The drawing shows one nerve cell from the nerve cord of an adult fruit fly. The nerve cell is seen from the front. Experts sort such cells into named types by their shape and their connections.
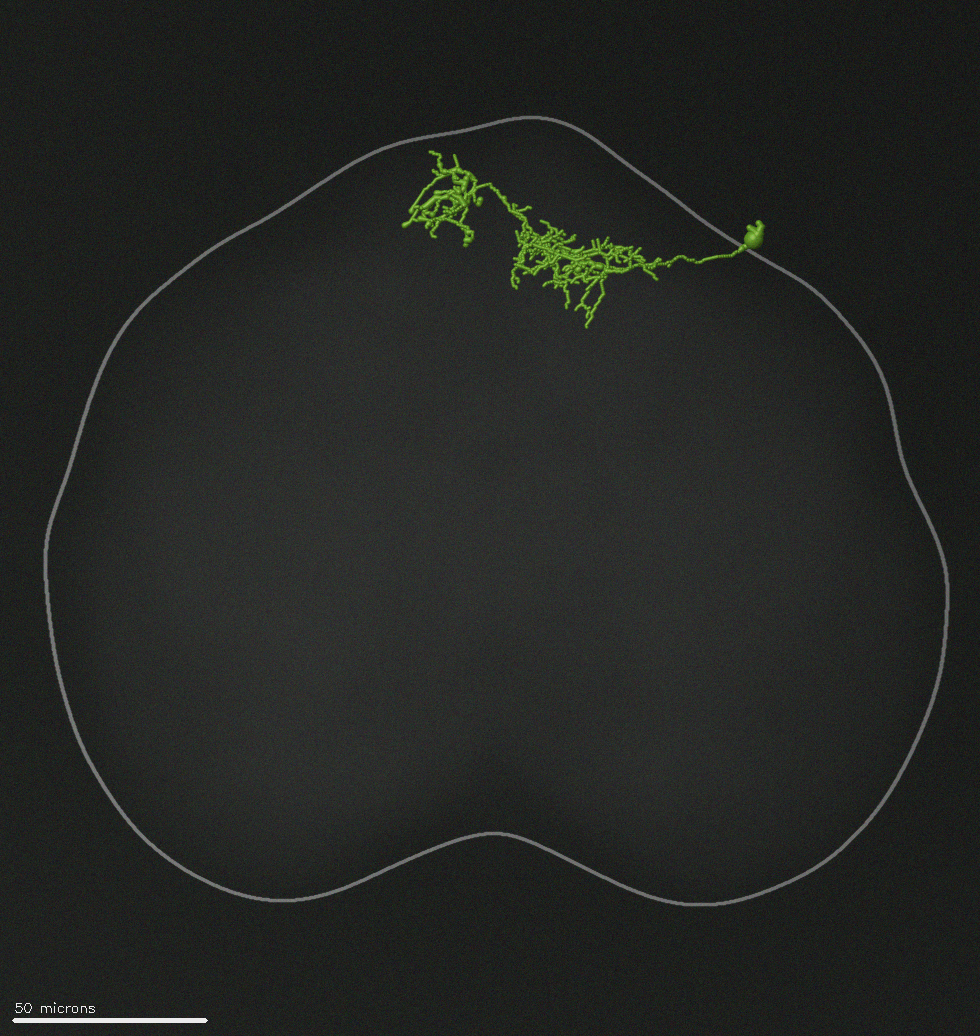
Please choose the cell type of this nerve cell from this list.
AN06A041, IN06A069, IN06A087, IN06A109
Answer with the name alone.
IN06A109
